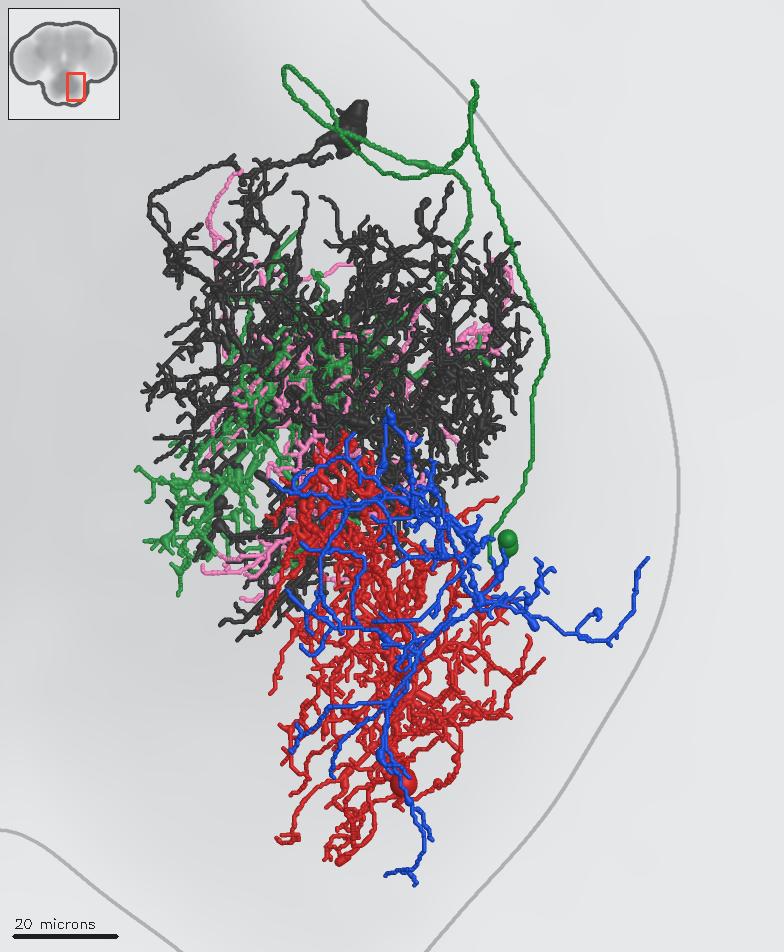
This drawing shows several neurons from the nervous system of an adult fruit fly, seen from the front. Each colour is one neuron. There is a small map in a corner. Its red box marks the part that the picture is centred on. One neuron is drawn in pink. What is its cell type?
IN20A.22A041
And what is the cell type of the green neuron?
INXXX321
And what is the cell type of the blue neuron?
IN20A.22A055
